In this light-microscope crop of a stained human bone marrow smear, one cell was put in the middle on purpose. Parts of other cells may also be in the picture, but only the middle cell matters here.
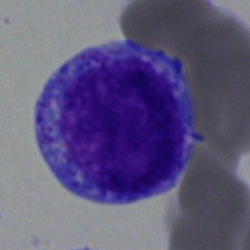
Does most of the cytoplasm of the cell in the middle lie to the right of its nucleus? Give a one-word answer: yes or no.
No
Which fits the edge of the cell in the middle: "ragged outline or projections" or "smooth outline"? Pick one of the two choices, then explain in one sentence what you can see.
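Ragged outline or projections. Small blue blebs project from the upper right edge of the cell.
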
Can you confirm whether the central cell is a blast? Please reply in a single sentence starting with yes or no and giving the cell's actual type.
Yes, the crop is centred on a blast.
